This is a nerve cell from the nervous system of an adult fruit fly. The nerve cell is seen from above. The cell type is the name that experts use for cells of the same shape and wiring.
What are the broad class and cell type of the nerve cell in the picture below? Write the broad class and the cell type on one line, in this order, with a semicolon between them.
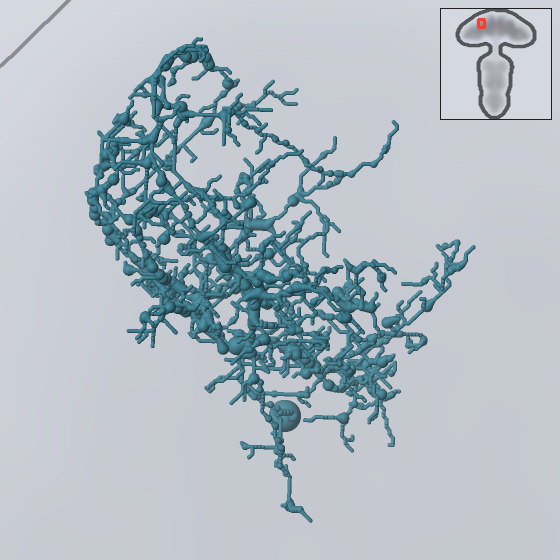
central-brain intrinsic neuron; CB3661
